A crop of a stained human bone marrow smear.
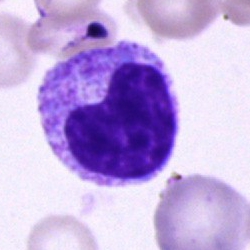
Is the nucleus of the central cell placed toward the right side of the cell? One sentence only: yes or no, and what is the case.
Yes, to the left of the nucleus lies most of the cytoplasm.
